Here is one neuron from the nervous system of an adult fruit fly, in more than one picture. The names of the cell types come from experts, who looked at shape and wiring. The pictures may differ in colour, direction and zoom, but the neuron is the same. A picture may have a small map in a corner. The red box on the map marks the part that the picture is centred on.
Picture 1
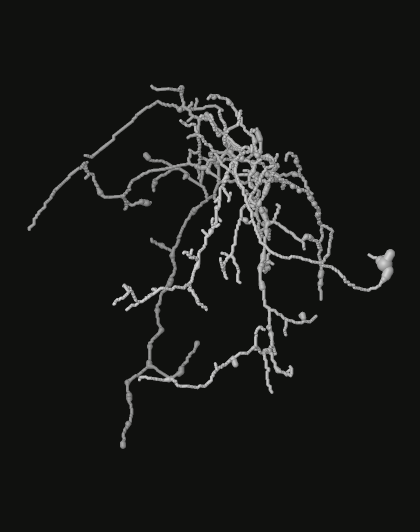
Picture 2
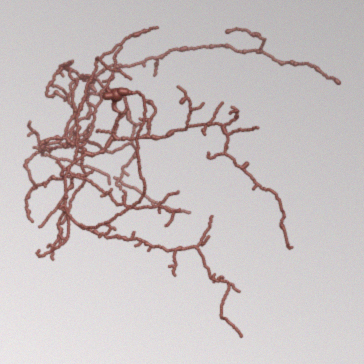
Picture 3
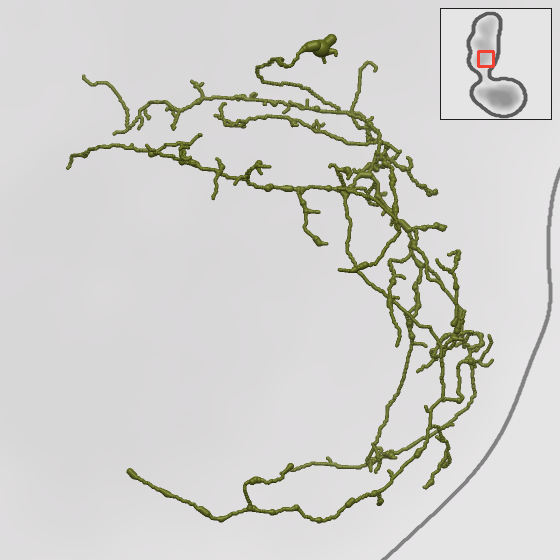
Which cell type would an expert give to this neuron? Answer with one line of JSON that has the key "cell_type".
{"cell_type": "IN03A065"}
